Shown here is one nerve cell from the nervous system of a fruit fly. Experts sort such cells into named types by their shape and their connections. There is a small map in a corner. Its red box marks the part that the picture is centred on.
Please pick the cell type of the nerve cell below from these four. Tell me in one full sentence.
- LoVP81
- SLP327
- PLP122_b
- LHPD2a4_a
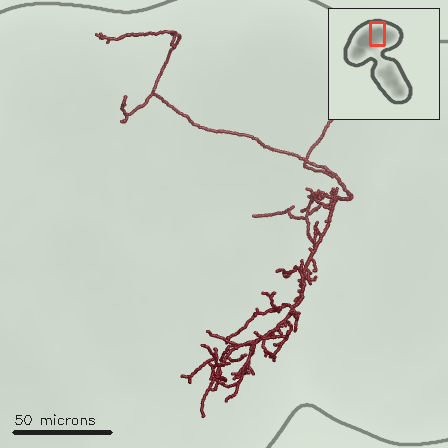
A cell of type PLP122_b is what this nerve cell is.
